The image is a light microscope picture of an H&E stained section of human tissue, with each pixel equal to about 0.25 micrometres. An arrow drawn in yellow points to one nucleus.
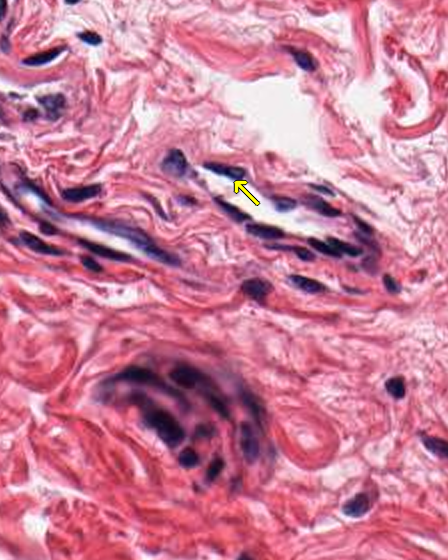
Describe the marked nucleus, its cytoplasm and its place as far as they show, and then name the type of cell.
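The nucleus is long, thin and flattened, stretched out parallel to the narrow white space it borders. The nucleus stains dark and fairly uniformly, much like the other flattened nuclei beside it. Hardly any cytoplasm is visible around the nucleus; the cell appears as little more than a thin dark line. It lies directly on the edge of a narrow, slit-like white lumen, in a row with other flattened nuclei lining that small vessel, with wavy pink fibres outside it. This is an endothelial cell.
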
